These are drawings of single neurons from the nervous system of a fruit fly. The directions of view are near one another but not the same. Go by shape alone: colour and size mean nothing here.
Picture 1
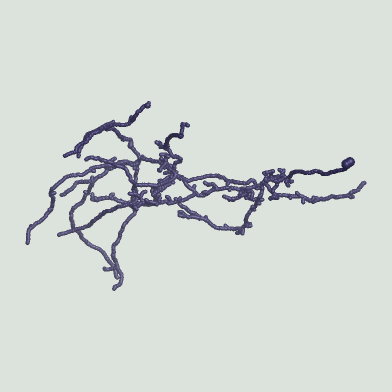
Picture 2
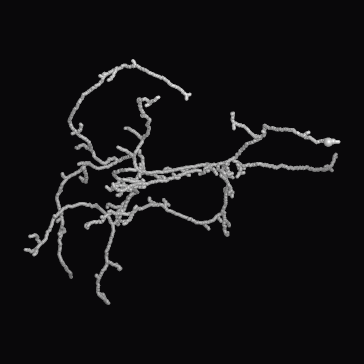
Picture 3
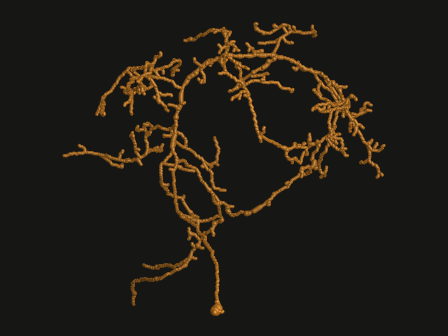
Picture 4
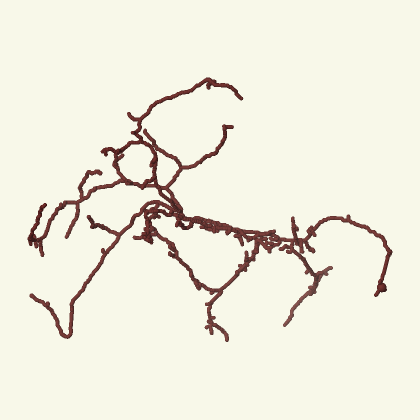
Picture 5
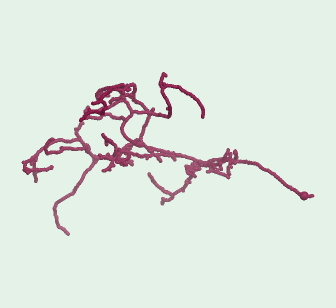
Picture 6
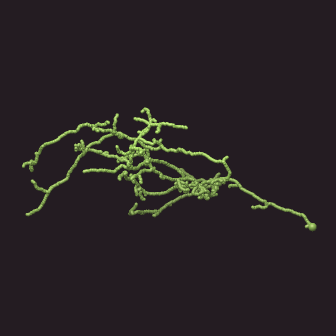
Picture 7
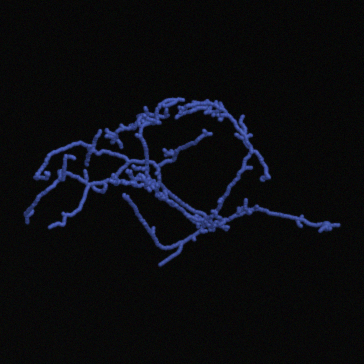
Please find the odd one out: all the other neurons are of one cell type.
3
